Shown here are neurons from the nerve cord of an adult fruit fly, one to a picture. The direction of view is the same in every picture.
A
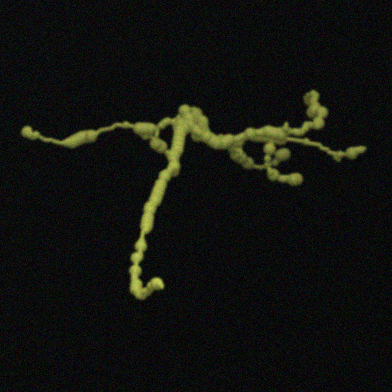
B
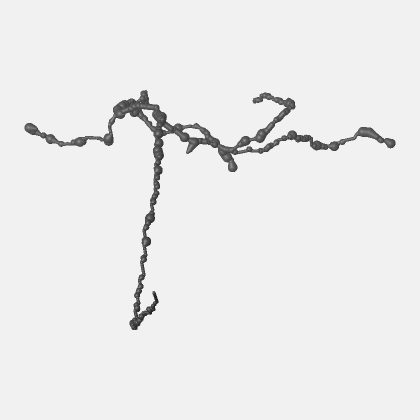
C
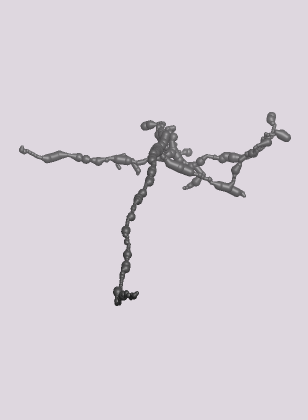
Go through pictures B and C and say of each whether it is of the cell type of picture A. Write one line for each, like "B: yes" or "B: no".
B: yes
C: yes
